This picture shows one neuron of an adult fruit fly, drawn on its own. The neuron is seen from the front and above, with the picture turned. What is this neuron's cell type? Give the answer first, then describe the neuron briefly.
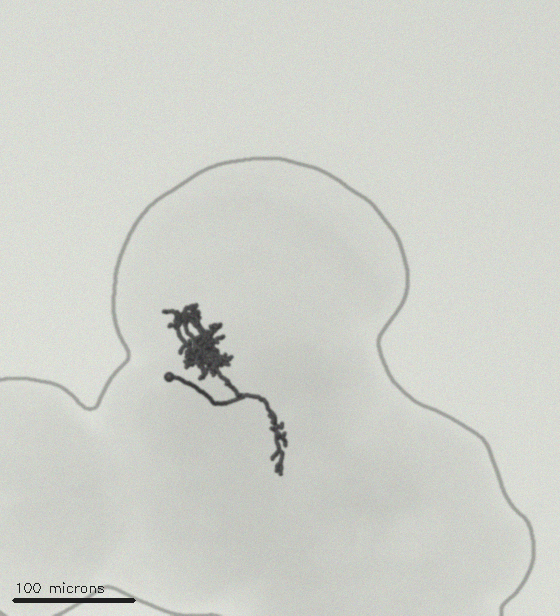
Its cell type is LPLC1. This is a visual projection neuron. By the scale bar it is about 140 microns tall in this view. In this view it is taller than it is wide.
